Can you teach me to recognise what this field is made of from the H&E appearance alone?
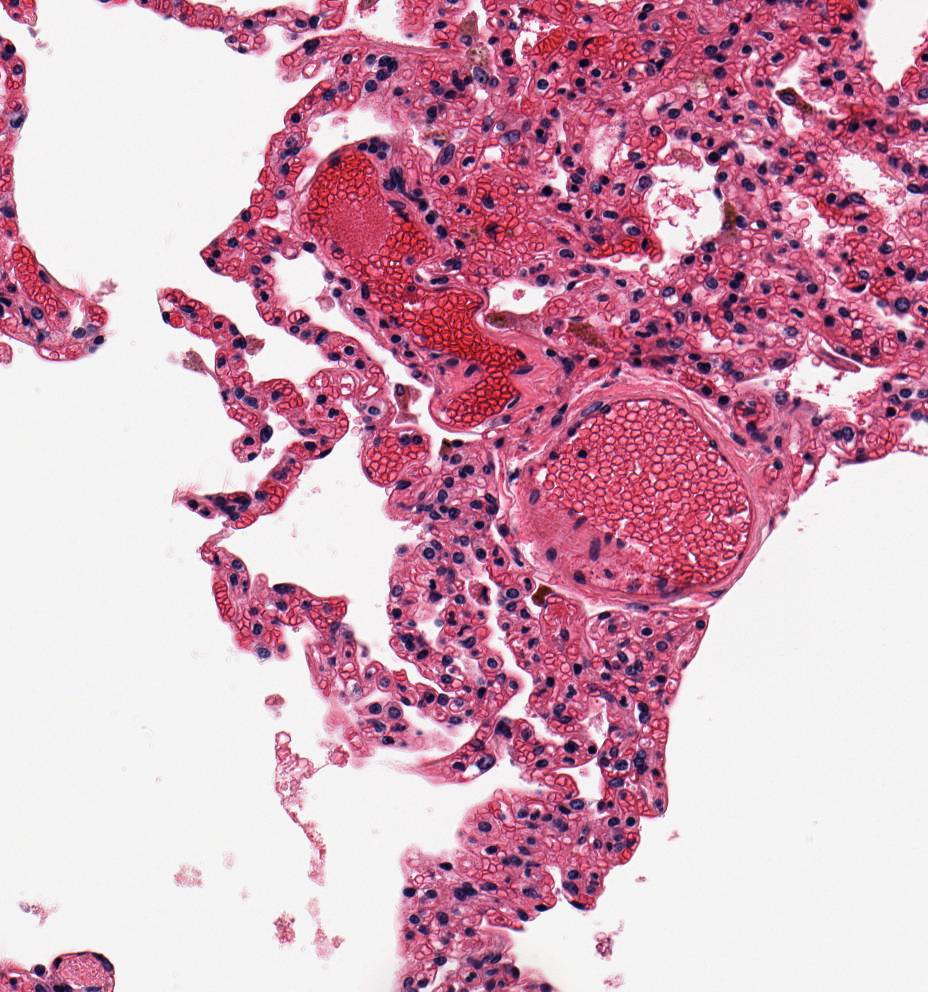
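The structure shown is the alveolus. First: a mesh of thin walls around empty spaces, densest upper right. Second: capillaries in those walls crowded with red blood cells.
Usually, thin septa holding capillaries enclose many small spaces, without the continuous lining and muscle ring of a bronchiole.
Also: large empty white spaces on the left and lower right.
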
